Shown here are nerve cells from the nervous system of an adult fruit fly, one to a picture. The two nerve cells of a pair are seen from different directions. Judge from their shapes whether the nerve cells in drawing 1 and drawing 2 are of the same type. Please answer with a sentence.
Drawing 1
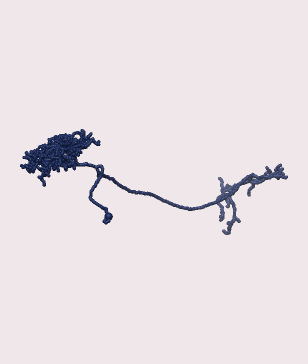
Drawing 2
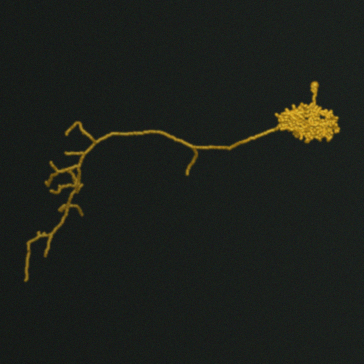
They are of the same cell type.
